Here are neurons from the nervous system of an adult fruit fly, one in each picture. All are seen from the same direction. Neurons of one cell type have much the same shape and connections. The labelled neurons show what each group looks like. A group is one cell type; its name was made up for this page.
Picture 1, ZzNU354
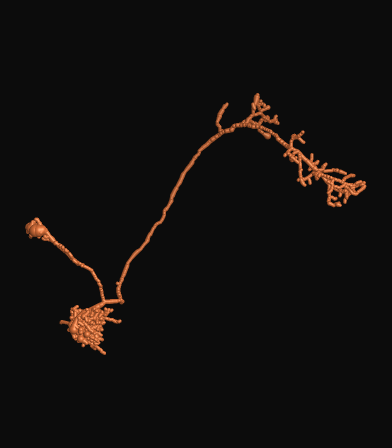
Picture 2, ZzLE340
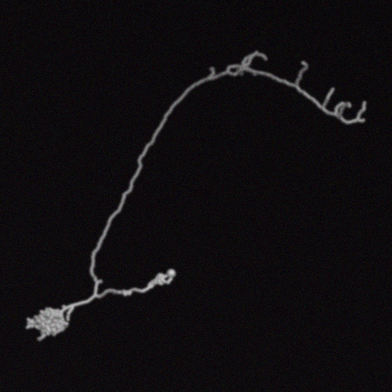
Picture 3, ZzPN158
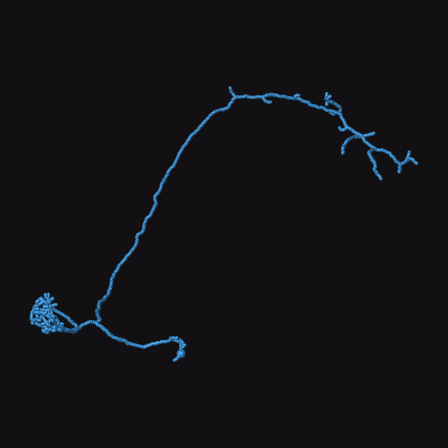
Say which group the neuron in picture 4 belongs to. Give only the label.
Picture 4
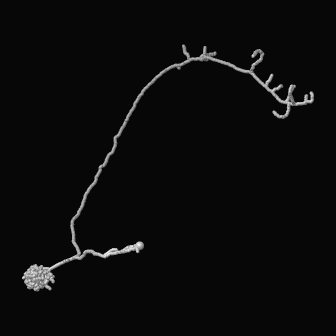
ZzLE340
